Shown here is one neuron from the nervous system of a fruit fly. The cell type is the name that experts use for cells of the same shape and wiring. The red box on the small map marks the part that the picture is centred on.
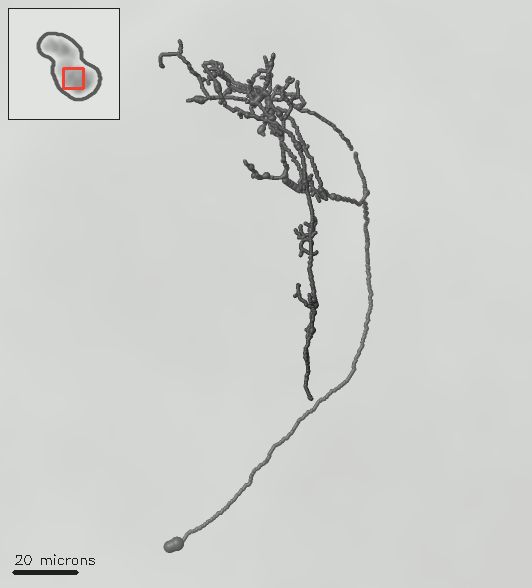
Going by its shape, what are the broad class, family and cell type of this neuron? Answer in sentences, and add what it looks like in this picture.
It is a central-brain intrinsic neuron. Its family is hemilineage DM1_antero_ventral. Its cell type is WED097. From top to bottom in the picture it spans about 160 microns. The picture shows dozens of branch ends.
